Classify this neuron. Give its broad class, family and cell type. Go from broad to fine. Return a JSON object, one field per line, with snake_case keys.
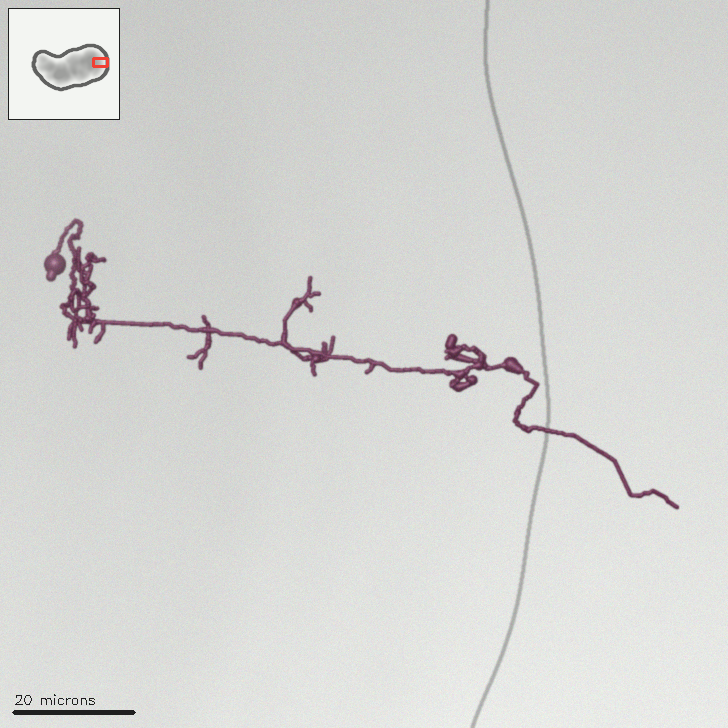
{
 "broad_class": "optic-lobe intrinsic neuron",
 "family": "C",
 "cell_type": "C2"
}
